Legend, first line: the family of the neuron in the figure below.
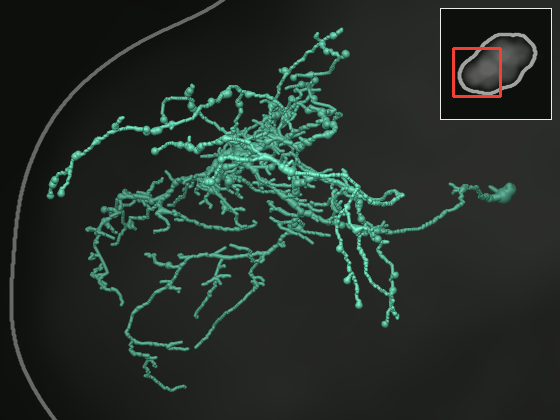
hemilineage 01A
